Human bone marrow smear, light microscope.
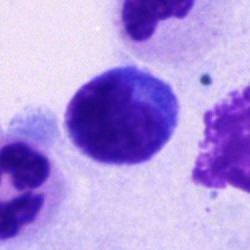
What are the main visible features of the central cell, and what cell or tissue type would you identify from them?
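The outline is smooth and oval, slightly wider than tall. The nucleus forms a single unlobed mass, and its chromatin stains deep purple across most of it. No granules are visible in the cell. The cell is a lymphocyte.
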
